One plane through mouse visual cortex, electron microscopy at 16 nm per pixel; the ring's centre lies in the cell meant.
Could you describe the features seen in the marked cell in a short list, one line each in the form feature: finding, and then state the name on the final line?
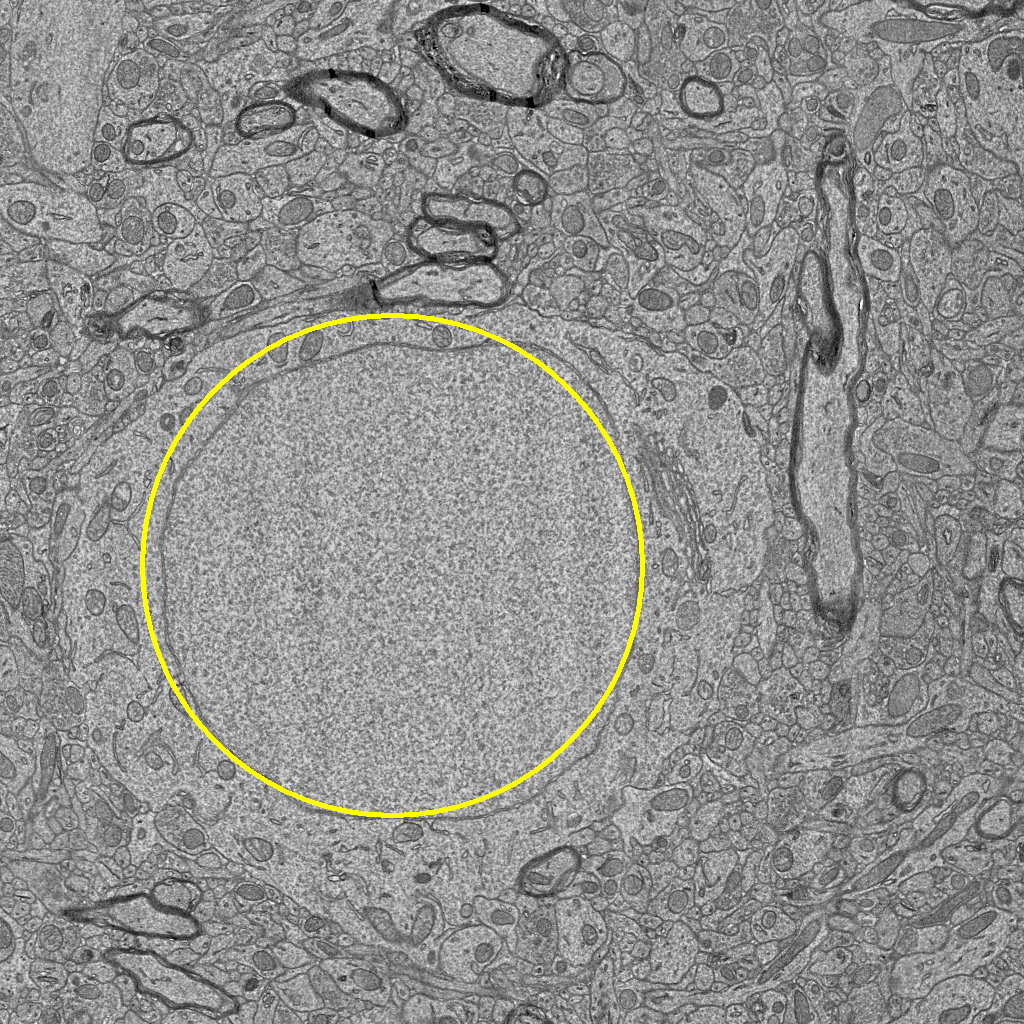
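Nucleus: nearly round, filling almost the whole ring
Envelope: smooth, without deep infoldings
Chromatin: finely granular, evenly spread, no dense band along the envelope
Nucleolus: none distinct in this section
Name: excitatory neuron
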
